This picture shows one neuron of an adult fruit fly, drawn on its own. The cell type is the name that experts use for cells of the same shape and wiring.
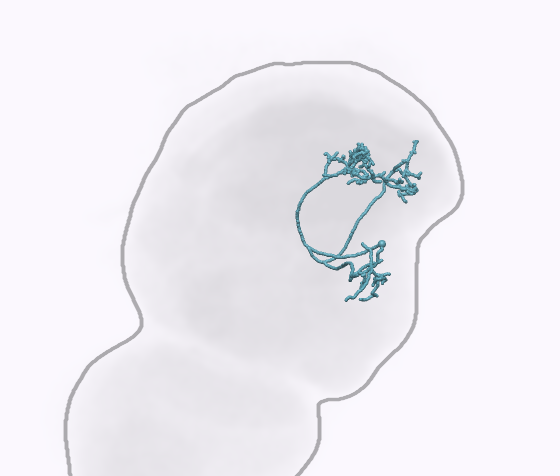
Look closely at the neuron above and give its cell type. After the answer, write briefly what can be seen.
Its cell type is CB1902. Its broad class is central-brain intrinsic neuron. In this view it is taller than it is wide.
